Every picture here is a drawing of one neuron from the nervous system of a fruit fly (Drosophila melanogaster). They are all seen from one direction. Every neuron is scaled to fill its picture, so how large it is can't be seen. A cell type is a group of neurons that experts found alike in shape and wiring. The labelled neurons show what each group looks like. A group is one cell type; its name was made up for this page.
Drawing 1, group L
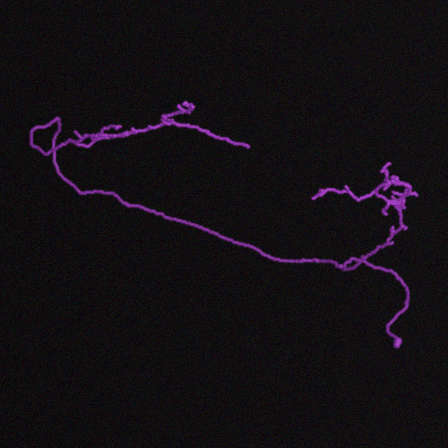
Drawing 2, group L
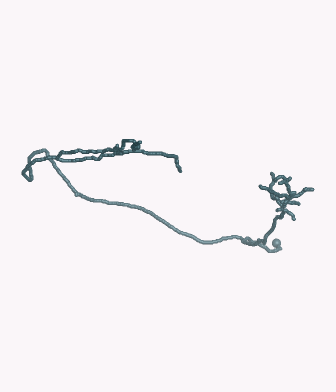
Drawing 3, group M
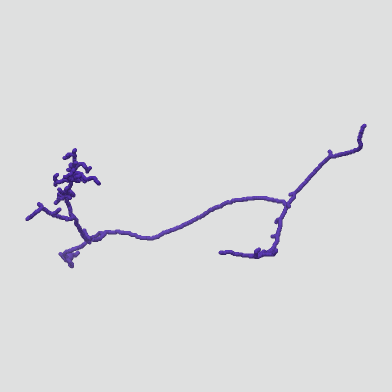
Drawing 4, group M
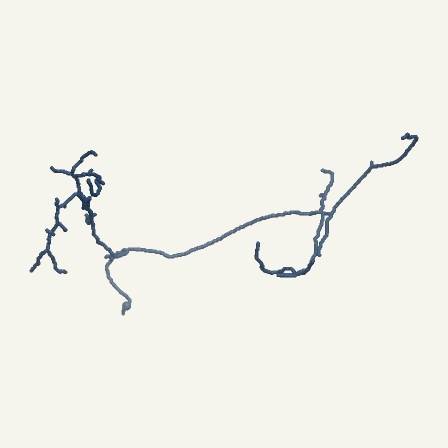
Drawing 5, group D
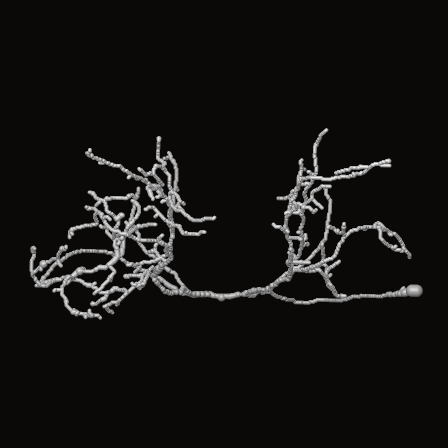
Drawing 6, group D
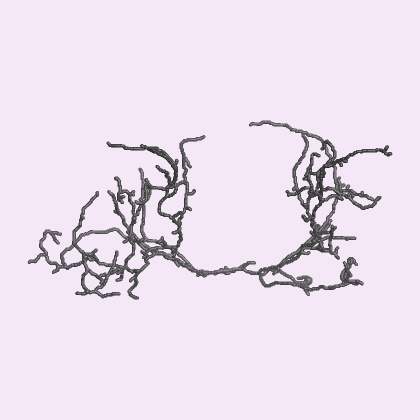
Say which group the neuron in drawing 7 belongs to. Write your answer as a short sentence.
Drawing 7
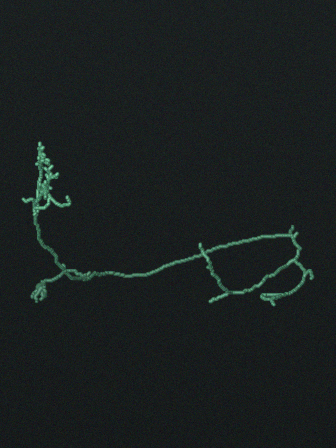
It belongs to group M.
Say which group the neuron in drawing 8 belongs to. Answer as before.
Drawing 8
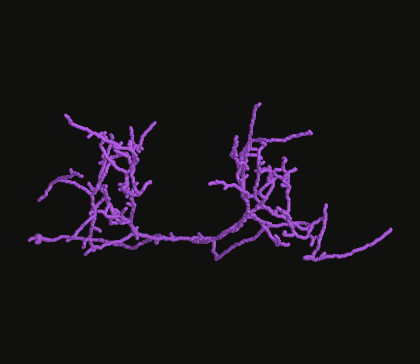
It belongs to group D.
